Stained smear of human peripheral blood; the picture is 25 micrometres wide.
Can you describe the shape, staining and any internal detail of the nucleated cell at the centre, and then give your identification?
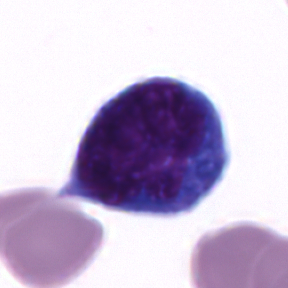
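The cell measures about 15 by 12 micrometres, and its nucleus fills most of it. The chromatin is dark purple with a mottled texture. The cytoplasm is deep blue and forms a narrow rim, widest along the right and lower edge. This is a plasma cell.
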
